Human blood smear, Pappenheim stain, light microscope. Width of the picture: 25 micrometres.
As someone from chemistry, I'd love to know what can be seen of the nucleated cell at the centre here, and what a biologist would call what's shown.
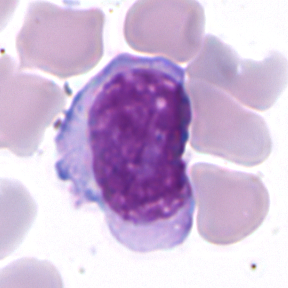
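Off-centre, toward the right, sits the nucleus, its dark purple chromatin coarsely clumped with small paler gaps between. Pale blue cytoplasm forms a wider band on the left and lower sides, turning deeper blue along its outer left edge. So, a plasma cell.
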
